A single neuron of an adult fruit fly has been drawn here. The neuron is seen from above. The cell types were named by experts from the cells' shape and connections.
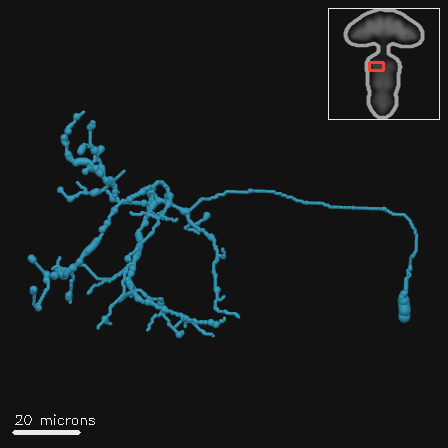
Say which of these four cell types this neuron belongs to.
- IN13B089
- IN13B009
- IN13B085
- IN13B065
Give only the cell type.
IN13B065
